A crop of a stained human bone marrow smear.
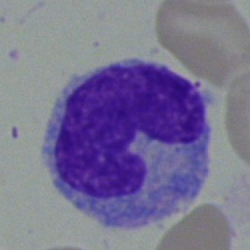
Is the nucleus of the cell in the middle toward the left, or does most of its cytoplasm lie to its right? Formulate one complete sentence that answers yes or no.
Yes, toward the left of the cell is where its nucleus lies.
